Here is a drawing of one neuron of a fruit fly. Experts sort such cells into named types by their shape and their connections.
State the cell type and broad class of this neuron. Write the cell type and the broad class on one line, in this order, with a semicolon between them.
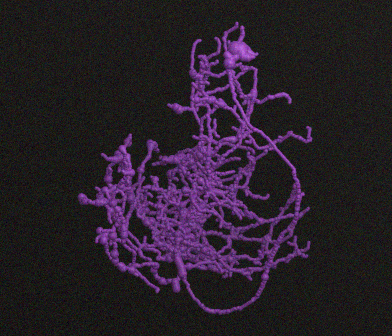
INXXX301; nerve-cord intrinsic neuron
